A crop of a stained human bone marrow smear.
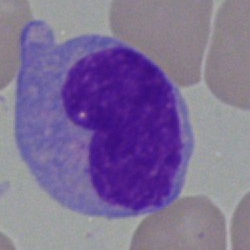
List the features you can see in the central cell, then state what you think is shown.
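Kidney-shaped nucleus, indented on its left side. Nucleus off-centre, toward the right of the cell. Widest cytoplasm band on the left of the nucleus. Only a faint dusting of fine pinkish granules in the cytoplasm. Monocyte.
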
